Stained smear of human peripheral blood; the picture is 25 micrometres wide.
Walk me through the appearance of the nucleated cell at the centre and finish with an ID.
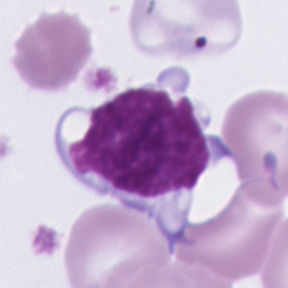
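Most of this cell is nucleus, about 12 by 9 micrometres, leaving just a scant rim of cytoplasm. No distinct nucleolus shows in the nucleus. The cytoplasm itself is very pale, faintly bluish-grey, and a small rounded pale bleb pokes out from the top edge. It's a typical lymphocyte.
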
